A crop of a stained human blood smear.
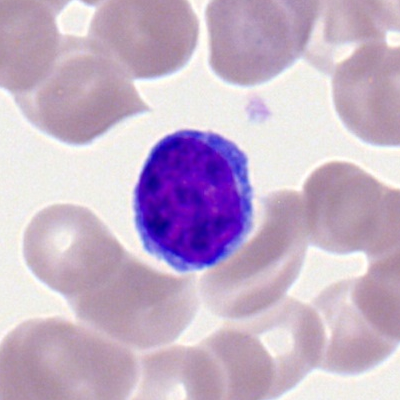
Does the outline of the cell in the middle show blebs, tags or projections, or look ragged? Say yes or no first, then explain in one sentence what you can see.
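No. The cell outline is round to slightly oval and smooth.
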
